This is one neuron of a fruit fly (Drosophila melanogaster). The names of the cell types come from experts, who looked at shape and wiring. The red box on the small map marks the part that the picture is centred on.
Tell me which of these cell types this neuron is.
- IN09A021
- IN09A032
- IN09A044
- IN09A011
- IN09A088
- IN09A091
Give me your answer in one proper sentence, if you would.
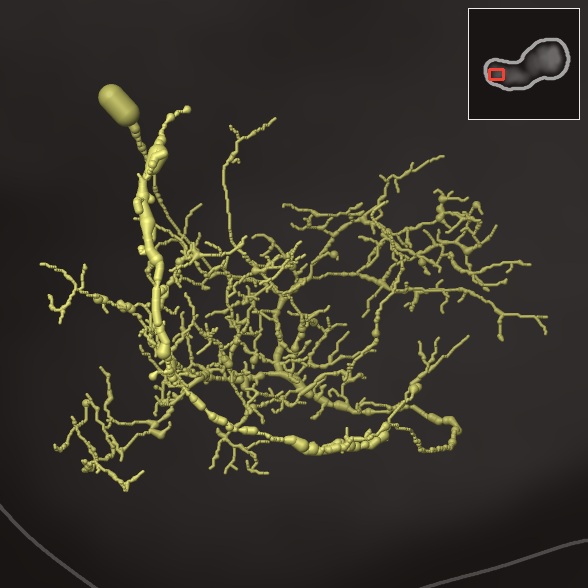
This neuron represents the cell type IN09A021.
